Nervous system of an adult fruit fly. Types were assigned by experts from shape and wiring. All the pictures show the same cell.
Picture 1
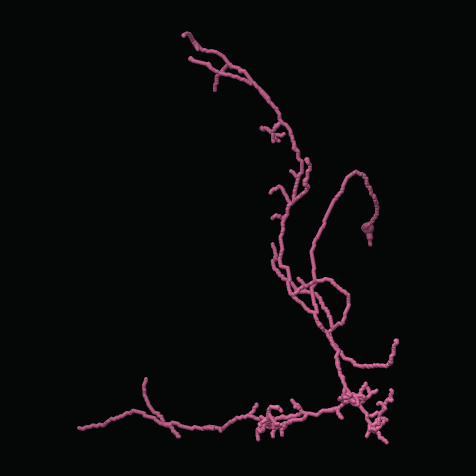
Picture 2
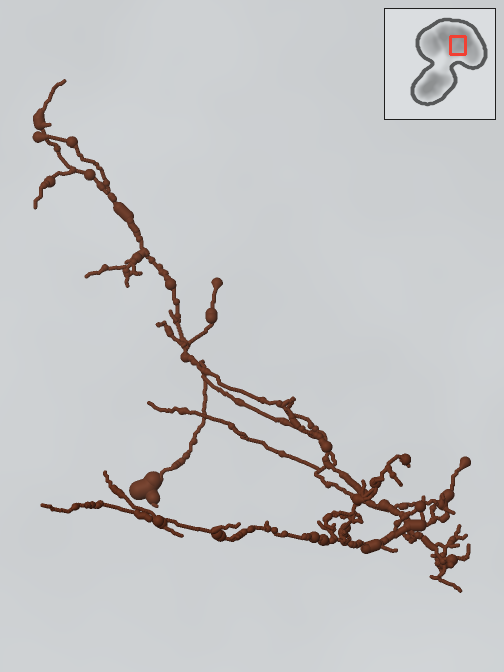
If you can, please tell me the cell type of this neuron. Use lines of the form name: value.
cell type: WED164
